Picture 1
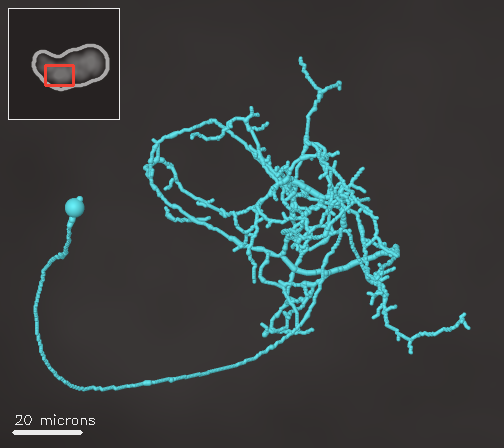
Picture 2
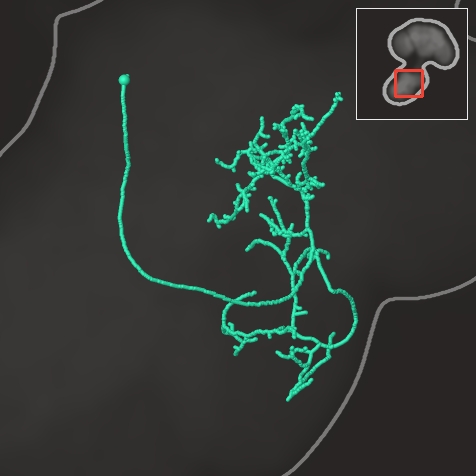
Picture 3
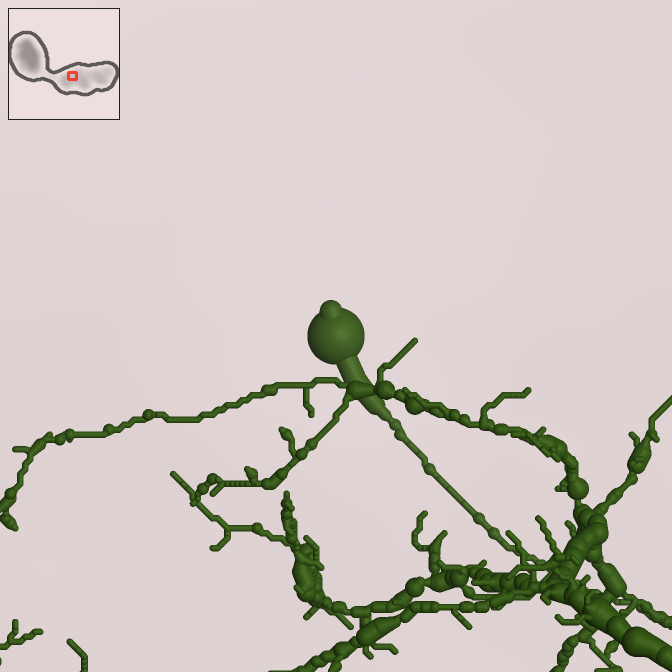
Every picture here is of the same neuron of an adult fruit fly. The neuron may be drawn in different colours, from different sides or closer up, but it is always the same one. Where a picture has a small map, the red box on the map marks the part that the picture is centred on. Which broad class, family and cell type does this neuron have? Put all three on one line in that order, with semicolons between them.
nerve-cord intrinsic neuron; hemilineage 01A; IN01A050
